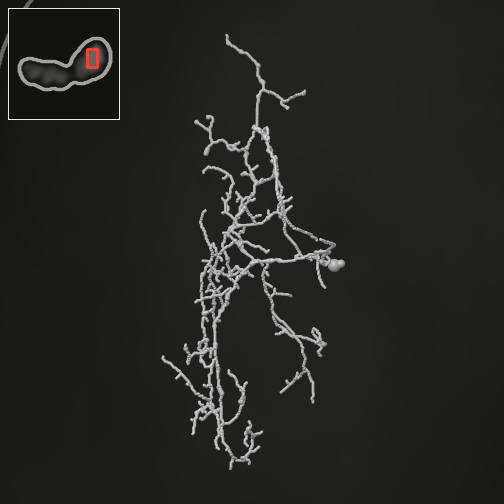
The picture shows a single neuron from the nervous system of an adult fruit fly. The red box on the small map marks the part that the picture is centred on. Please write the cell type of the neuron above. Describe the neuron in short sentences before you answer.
Dozens of branch ends can be seen. In this view it is taller than it is wide. This is a central-brain intrinsic neuron. It is of cell type AVLP225_b1.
